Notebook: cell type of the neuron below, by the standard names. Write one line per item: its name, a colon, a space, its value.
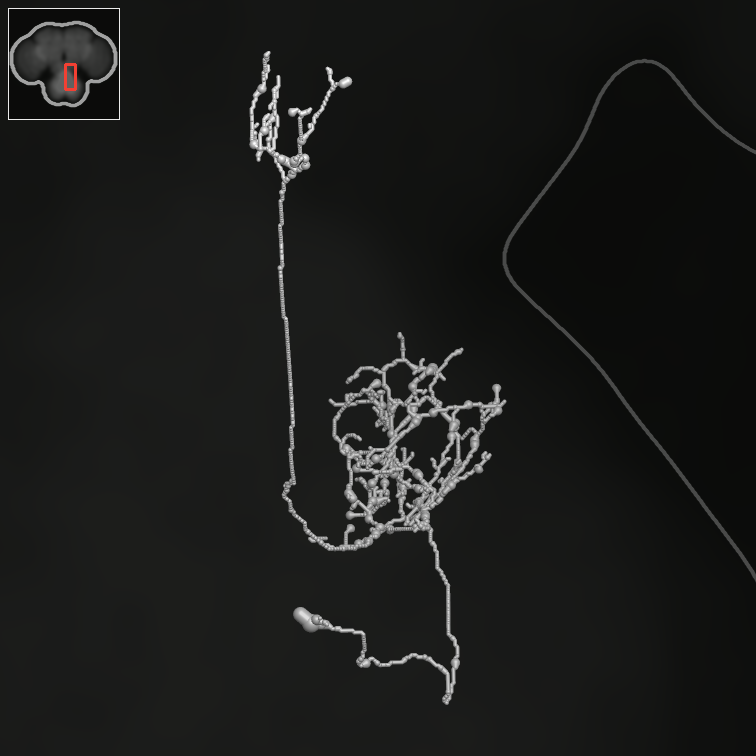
cell type: AN16B081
